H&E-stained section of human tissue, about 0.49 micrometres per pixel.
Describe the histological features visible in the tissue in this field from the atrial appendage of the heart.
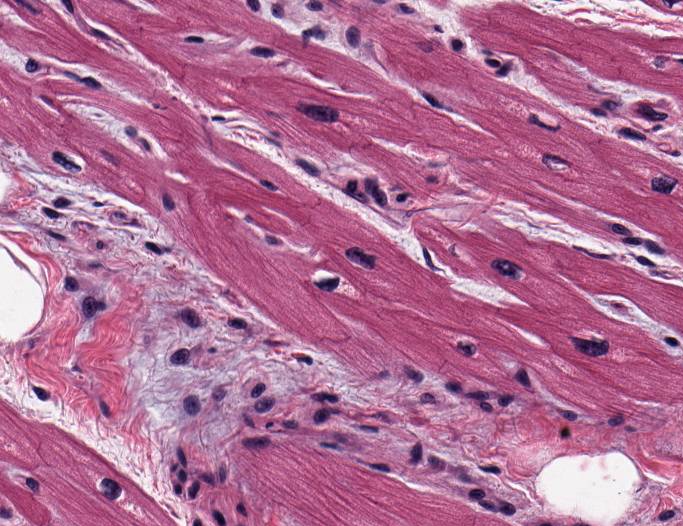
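Look at the long pink muscle fibres: they run in parallel bands sloping down from upper left to lower right. Their cytoplasm is deeply eosinophilic, with a fine fibrillar texture along its length. Now, lower left: paler, loose, bluish-grey connective tissue with scattered small dark nuclei between the fibres. At the left edge lie wavy bright pink collagen bundles.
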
